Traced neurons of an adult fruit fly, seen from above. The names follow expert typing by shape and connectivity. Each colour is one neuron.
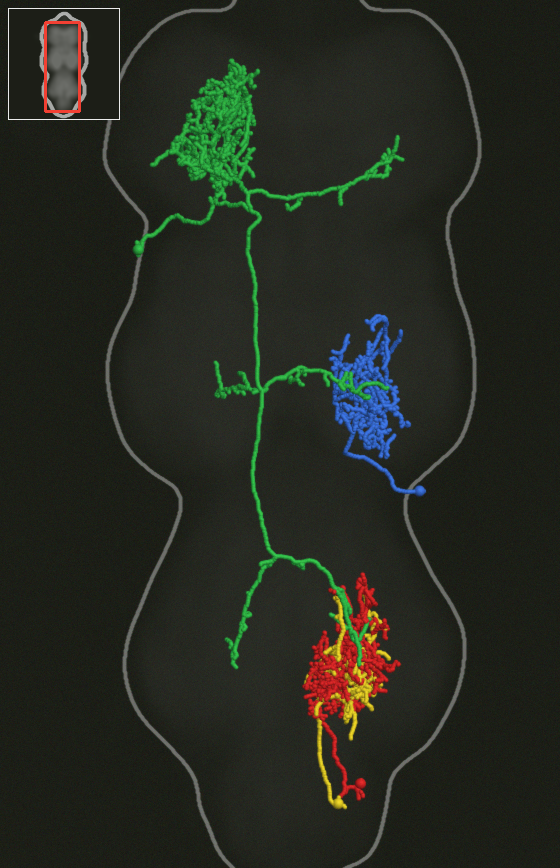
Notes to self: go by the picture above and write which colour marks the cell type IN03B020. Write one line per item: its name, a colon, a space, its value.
colour: green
